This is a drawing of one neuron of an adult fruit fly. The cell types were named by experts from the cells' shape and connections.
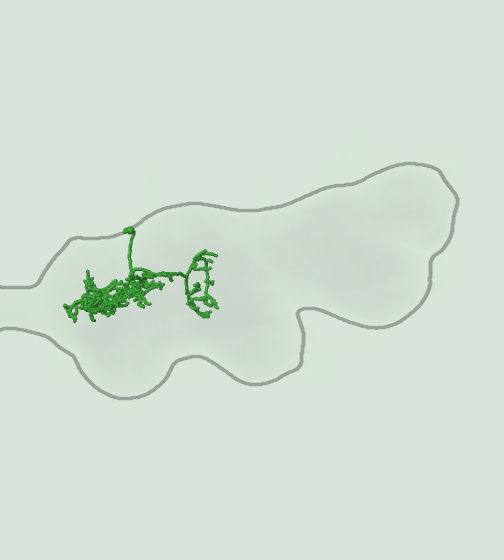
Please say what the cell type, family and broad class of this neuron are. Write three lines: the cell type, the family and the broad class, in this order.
IN11A003
hemilineage 11A
nerve-cord intrinsic neuron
